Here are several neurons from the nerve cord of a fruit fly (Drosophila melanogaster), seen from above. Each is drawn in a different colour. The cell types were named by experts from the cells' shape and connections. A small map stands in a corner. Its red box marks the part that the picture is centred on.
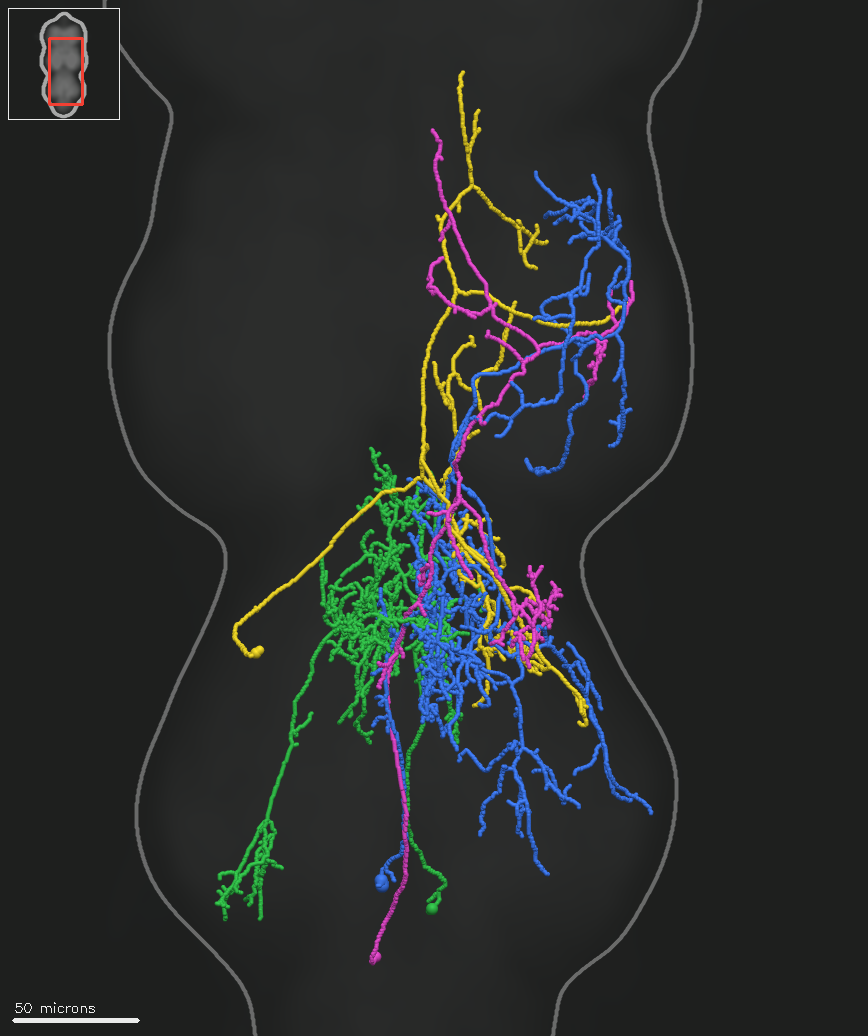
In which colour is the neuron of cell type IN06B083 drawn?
magenta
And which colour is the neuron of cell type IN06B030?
blue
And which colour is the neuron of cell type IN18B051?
yellow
